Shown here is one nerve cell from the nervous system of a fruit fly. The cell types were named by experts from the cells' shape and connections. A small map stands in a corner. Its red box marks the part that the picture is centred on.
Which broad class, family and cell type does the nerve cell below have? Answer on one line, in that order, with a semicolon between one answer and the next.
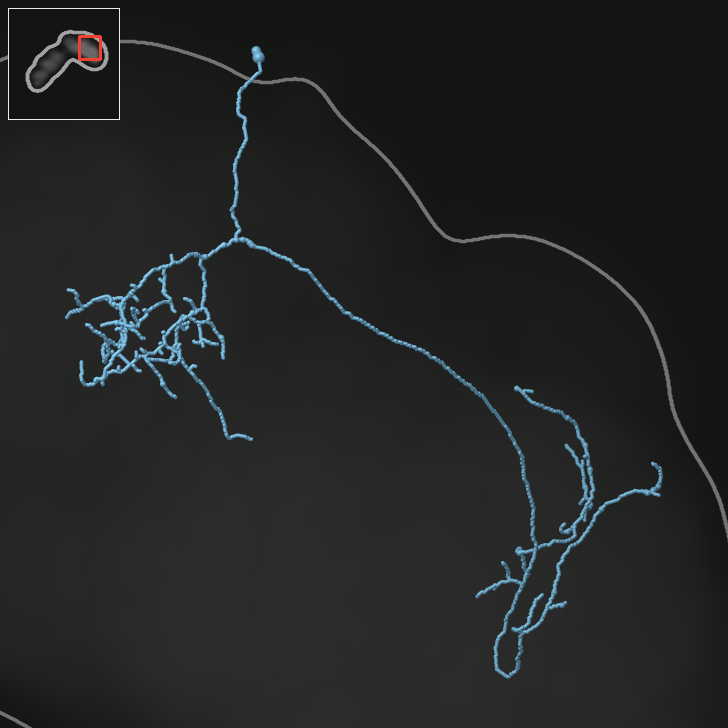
central-brain intrinsic neuron; hemilineage FLAa2; CB4081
